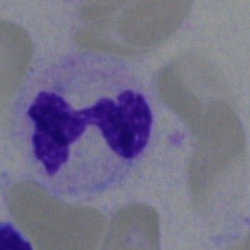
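Segmented neutrophil, central cell of a stained human bone marrow smear. Nucleus: two lobes joined by a narrow band, lying side by side across the width of the cell. Cytoplasm: abundant, pale lilac-grey. Granules: fine and pale lilac.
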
